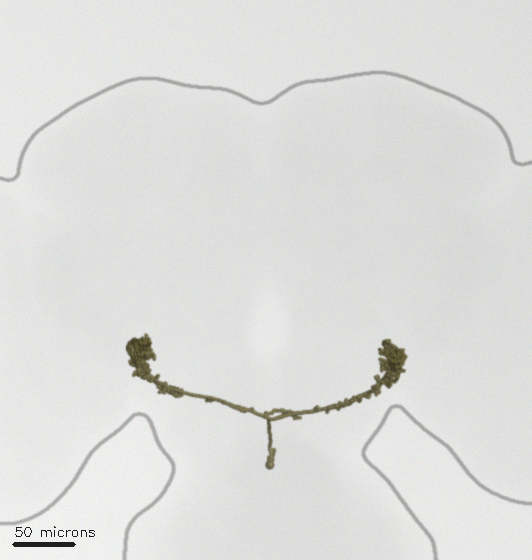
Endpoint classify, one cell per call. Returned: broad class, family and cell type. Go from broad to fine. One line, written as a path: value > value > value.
central-brain intrinsic neuron > hemilineage LB0 > SAD091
